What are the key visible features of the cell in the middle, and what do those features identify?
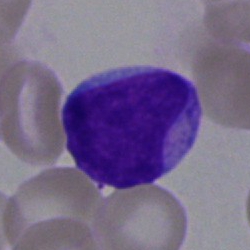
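Notice how the nucleus fills almost the whole cell. The cytoplasm is a scant deep-blue rim, best seen along the top edge. A paler lilac zone lies at the right side. A small tag juts from the lower edge. We call this cell a blast.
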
